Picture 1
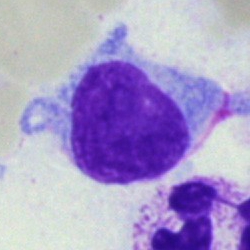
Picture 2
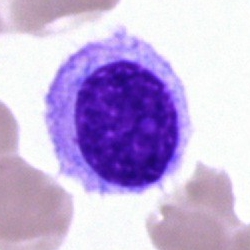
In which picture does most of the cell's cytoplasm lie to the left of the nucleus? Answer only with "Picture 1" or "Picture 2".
Picture 2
